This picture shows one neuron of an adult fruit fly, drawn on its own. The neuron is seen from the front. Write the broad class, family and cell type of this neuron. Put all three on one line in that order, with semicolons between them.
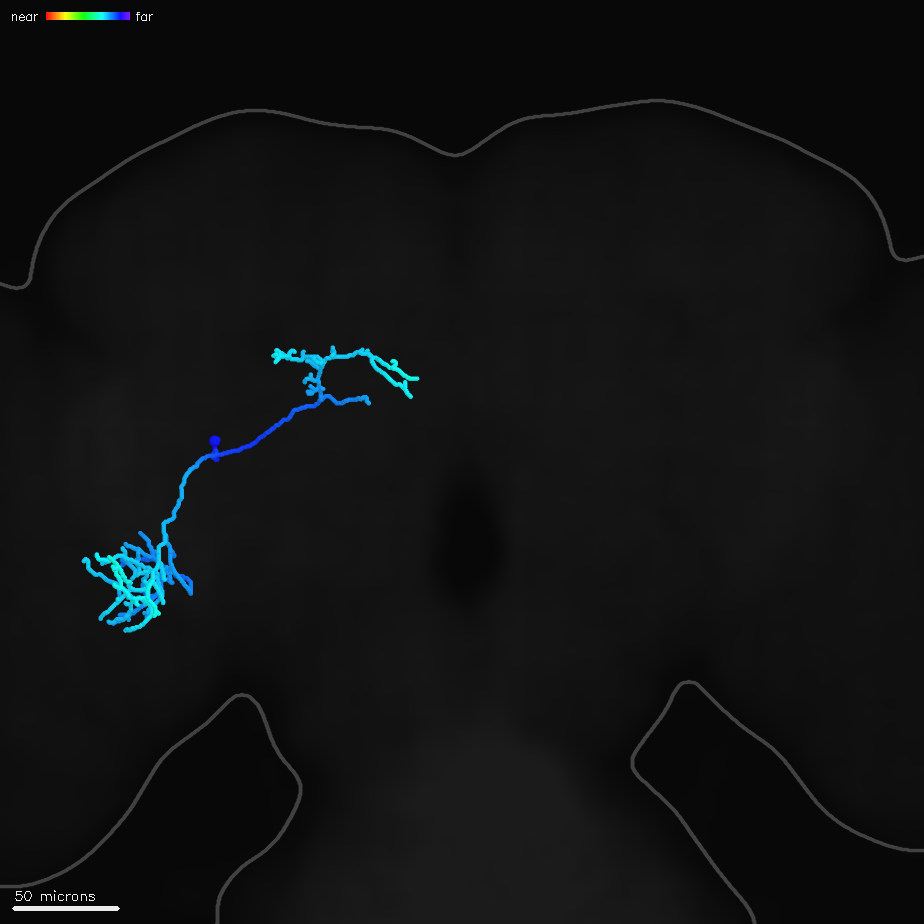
visual projection neuron; hemilineage VPNp&v1_ventral; LC37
